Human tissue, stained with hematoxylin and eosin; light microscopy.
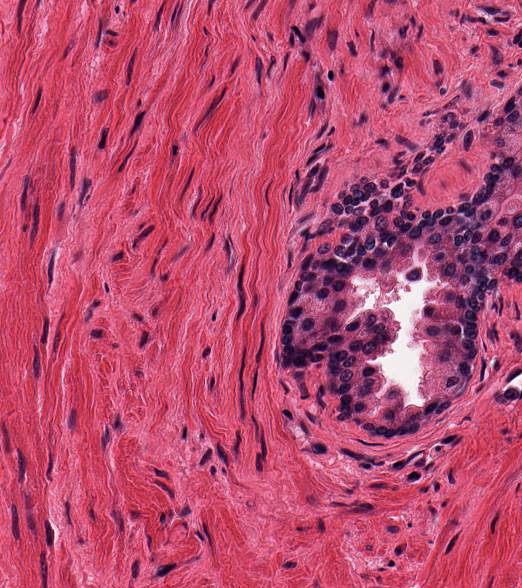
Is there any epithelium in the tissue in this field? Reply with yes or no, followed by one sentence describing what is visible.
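Yes. The gland is lined by crowded cells whose round dark nuclei are stacked several deep.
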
